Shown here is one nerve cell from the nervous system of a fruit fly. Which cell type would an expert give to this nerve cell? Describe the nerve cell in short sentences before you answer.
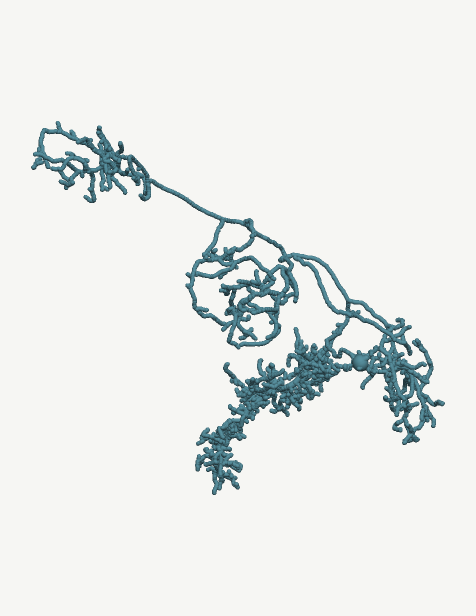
Its cell body lies on the right of the picture. Dozens of branch ends can be seen. It is a nerve-cord intrinsic neuron. Its cell type is IN12A001.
